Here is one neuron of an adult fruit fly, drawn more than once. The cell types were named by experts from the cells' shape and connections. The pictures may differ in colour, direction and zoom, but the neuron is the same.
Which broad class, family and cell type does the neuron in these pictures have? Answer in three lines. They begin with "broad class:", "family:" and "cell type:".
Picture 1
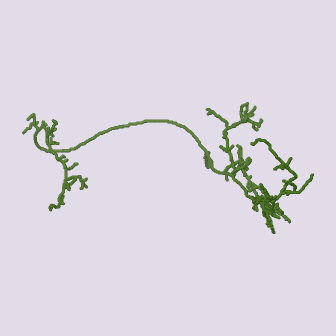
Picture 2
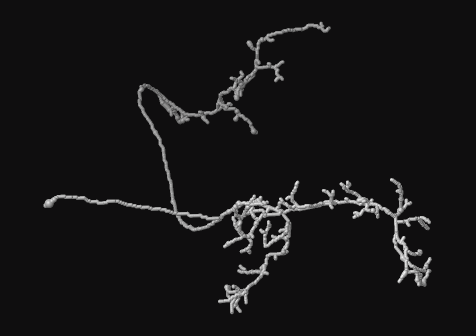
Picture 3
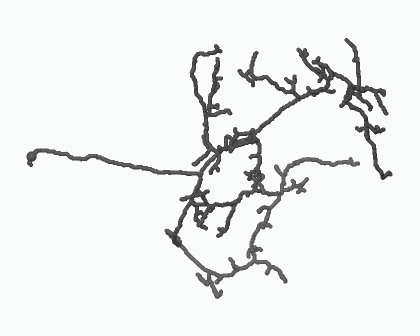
broad class: nerve-cord intrinsic neuron
family: hemilineage 01A
cell type: IN01A083_b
